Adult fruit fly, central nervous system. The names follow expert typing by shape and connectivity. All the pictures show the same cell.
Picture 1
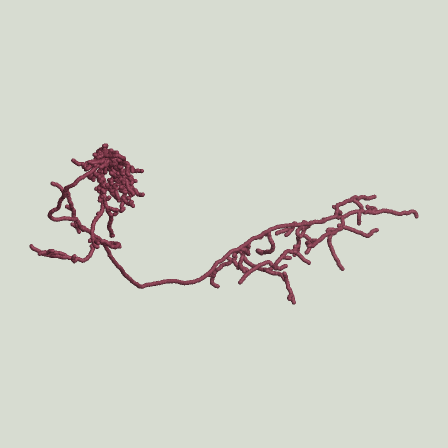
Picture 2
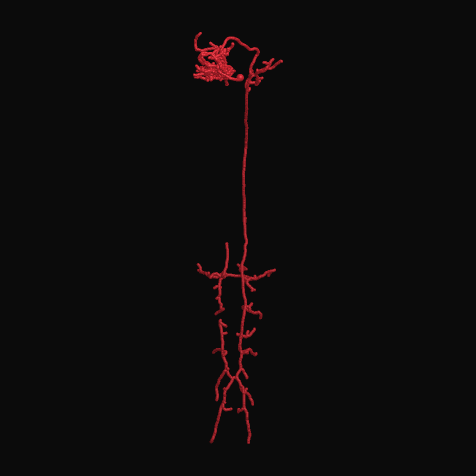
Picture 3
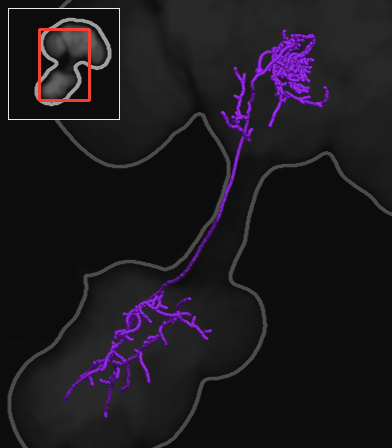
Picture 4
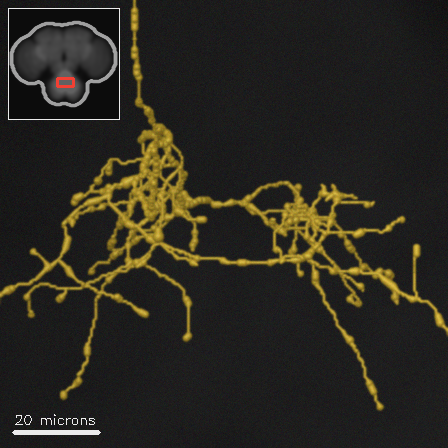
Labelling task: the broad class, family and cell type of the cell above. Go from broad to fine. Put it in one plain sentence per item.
A descending neuron of the DNpe family, type DNpe032.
